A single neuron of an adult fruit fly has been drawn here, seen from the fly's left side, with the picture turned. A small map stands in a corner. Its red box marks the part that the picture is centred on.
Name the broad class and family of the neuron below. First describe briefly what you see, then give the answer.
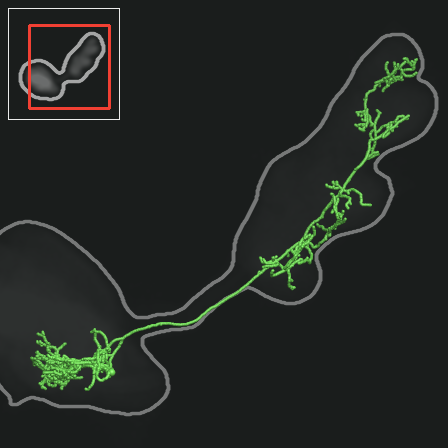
The cell body can be seen at the lower left of the picture. The picture shows dozens of branch ends. It is a descending neuron. The family is DNg.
